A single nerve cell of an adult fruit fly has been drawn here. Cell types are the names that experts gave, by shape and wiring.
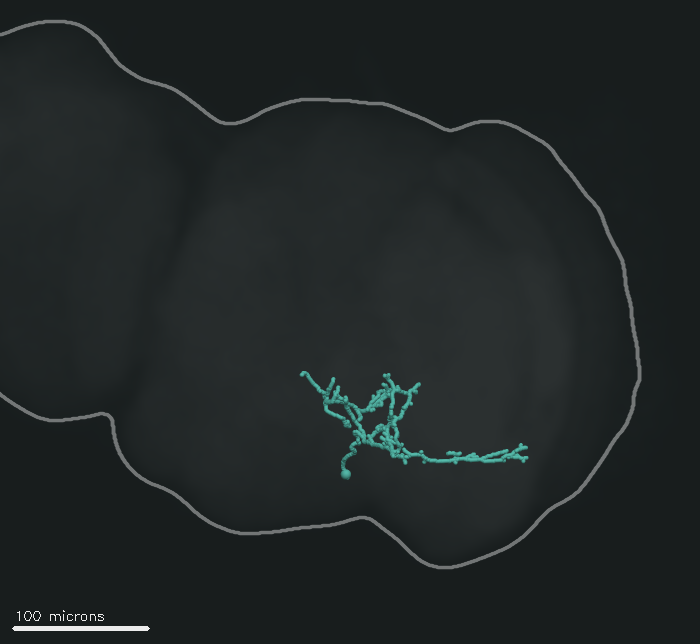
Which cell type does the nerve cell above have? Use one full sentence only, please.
The cell type name for this nerve cell is CB1269.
